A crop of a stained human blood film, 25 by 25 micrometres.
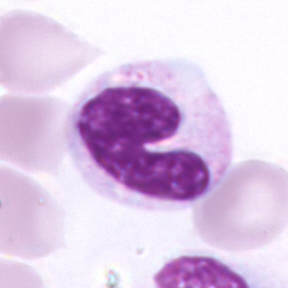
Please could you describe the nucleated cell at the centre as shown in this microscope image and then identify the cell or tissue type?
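First, the nucleus is bent into a C shape, its opening facing right. Second, no nucleoli are visible within it. Third, the cytoplasm is pale pinkish-lilac, and fourth, no vacuoles are seen in it. The nucleated cell at the centre is a band neutrophil.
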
